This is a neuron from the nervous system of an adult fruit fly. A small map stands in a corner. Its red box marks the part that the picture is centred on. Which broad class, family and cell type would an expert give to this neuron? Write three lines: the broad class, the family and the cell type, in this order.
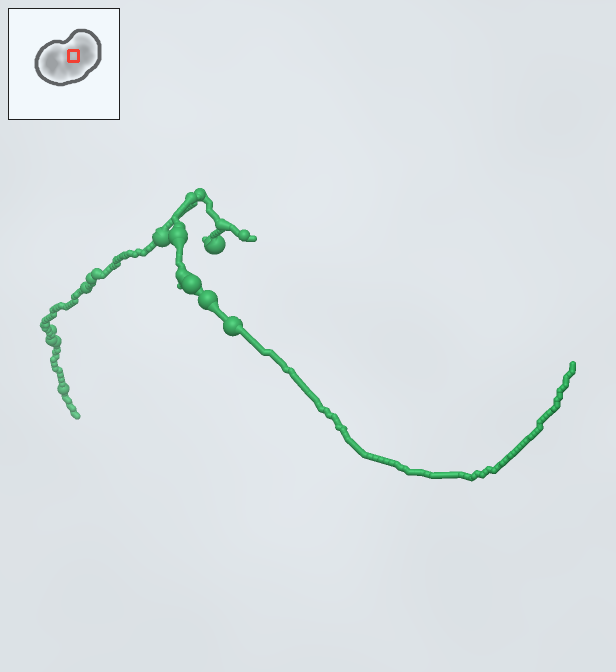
sensory neuron entering the brain
class olfactory
ORN_VM1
